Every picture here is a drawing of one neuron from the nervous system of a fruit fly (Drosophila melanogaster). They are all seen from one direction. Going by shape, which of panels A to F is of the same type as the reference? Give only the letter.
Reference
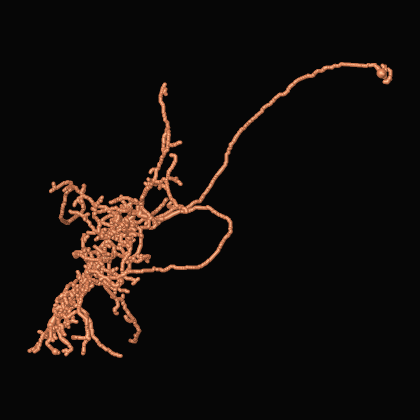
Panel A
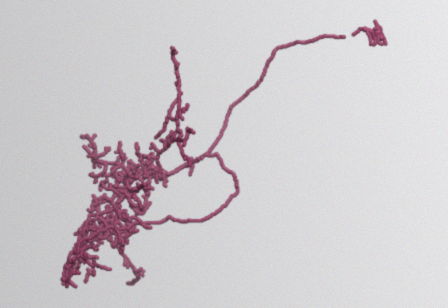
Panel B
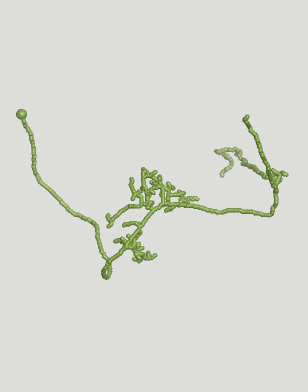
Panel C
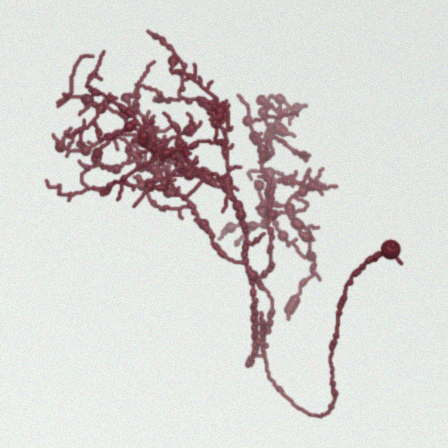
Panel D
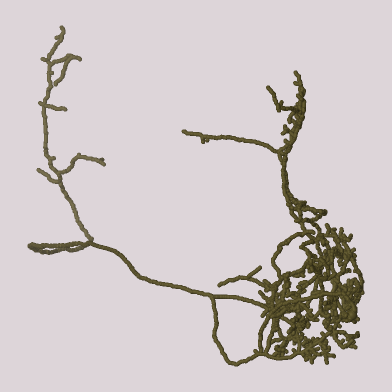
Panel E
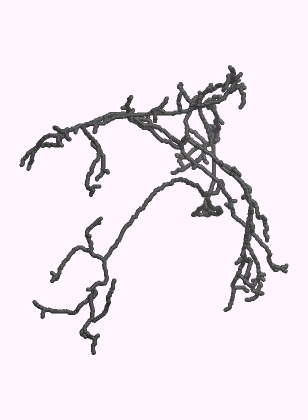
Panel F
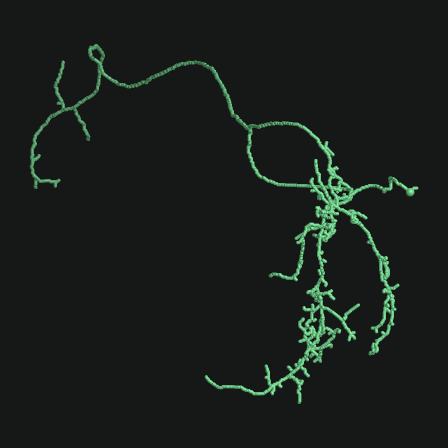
A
